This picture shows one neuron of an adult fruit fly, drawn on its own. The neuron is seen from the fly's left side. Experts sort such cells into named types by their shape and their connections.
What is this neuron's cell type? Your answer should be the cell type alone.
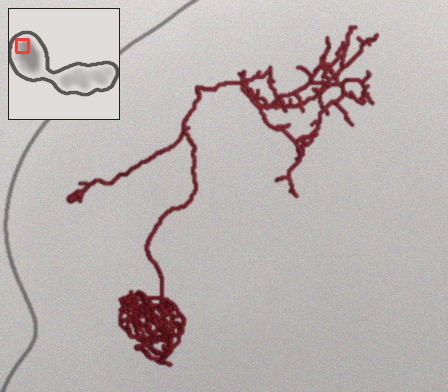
PAM04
